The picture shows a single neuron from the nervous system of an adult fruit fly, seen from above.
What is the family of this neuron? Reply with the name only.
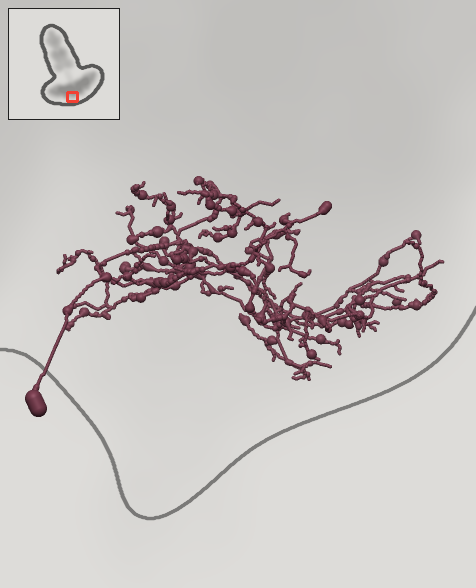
hemilineage ALl1_dorsal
